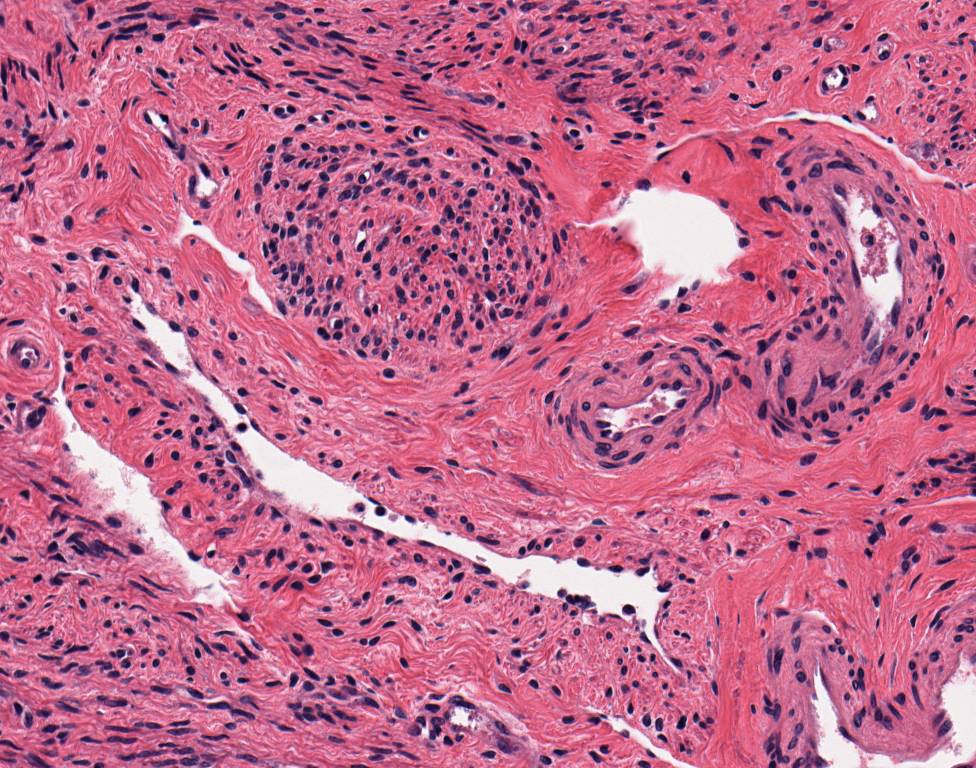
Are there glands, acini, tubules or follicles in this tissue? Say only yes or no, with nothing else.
No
